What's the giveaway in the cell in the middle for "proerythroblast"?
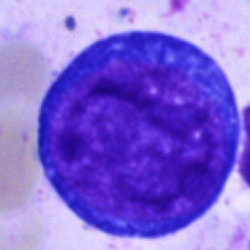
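This proerythroblast has a round, smooth outline. Its chromatin is finely granular, with a few darker patches. A narrow rim of deep blue cytoplasm surrounds the nucleus.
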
